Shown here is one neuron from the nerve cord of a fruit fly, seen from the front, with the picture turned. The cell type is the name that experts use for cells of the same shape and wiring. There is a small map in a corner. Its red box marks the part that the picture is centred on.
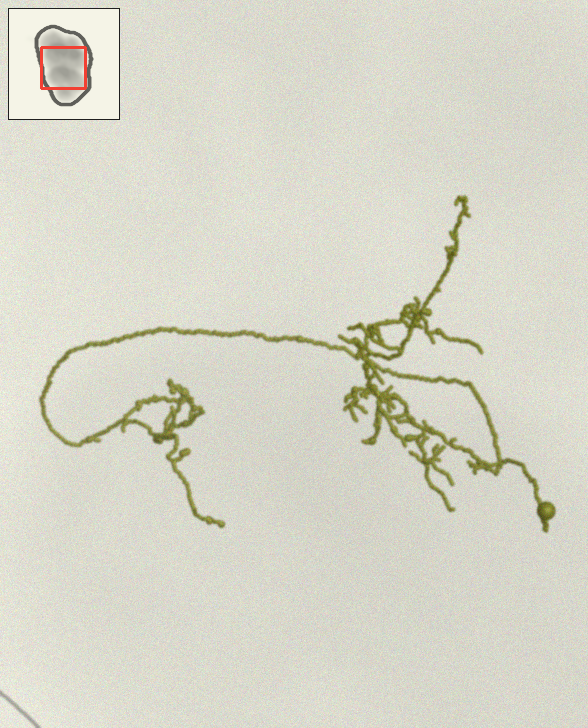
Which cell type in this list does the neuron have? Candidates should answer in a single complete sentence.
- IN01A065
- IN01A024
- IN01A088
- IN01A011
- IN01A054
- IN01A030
The cell type that fits this neuron is IN01A088.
